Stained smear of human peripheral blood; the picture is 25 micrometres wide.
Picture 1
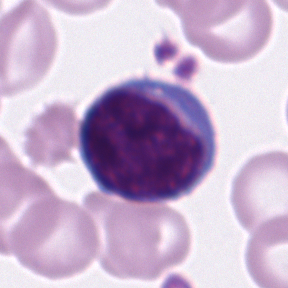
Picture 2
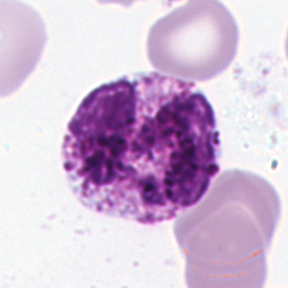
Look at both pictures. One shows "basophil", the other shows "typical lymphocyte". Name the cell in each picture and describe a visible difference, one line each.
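Picture 1: typical lymphocyte. The nucleus is roughly round and is not lobed.
Picture 2: basophil. The nucleus is split into lobes, with one large lobe on the left and another on the right.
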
